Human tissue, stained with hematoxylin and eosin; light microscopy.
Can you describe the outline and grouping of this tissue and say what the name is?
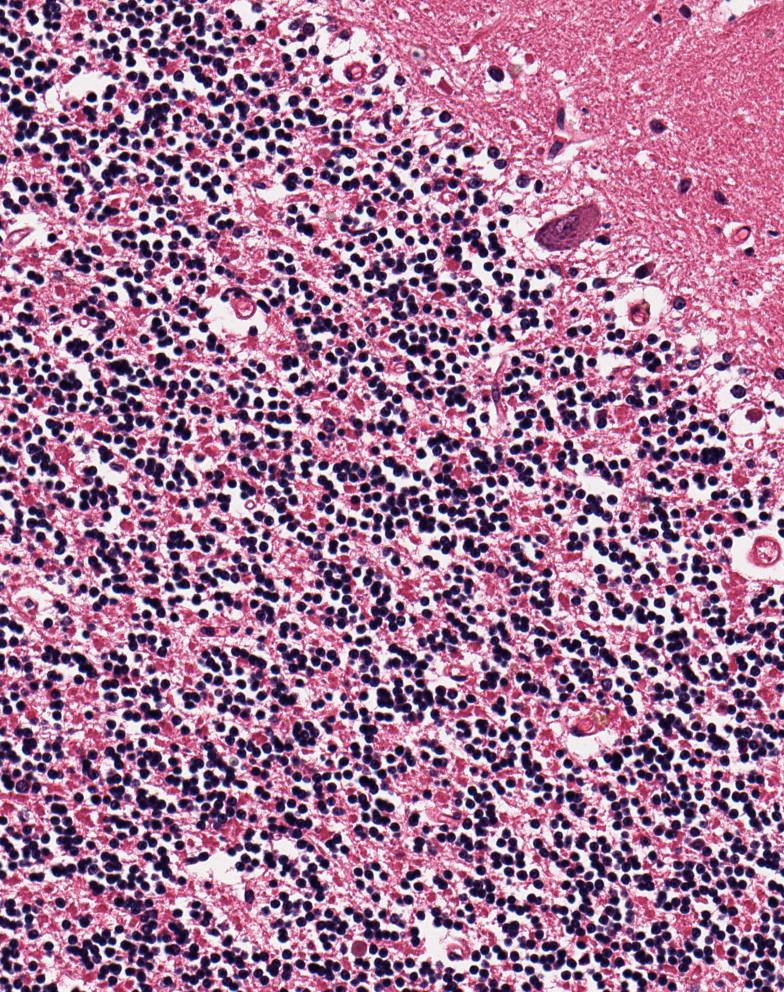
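So, most of the field is a dense zone of small dark nuclei, with a pale pink, sparsely cellular zone in the upper right corner. Their border slants from the top edge down to the right edge. The crowded nuclei look small, round and uniformly dark, with very little cytoplasm. The pale zone is finely fibrillar, holding only a few scattered nuclei. This is cerebellum.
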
